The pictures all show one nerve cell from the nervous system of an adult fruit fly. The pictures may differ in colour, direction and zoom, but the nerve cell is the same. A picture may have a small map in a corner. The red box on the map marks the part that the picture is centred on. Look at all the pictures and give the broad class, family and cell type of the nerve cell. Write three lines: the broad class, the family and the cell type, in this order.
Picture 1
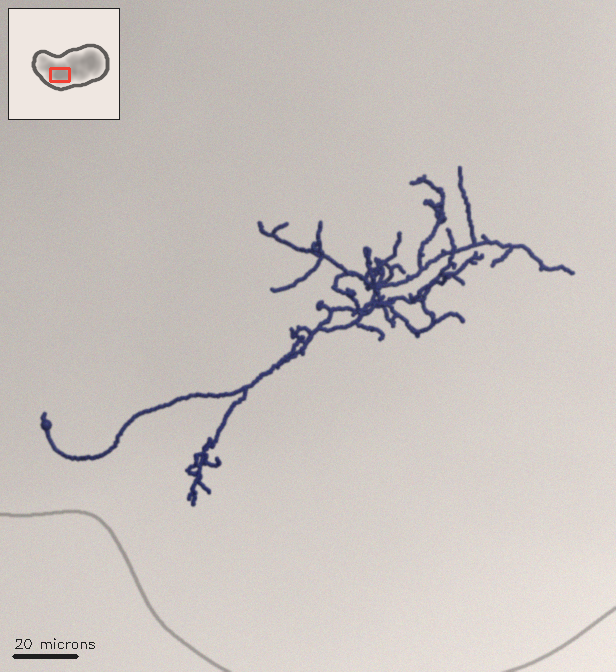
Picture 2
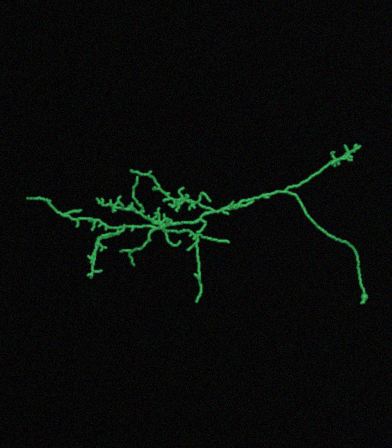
nerve-cord intrinsic neuron
hemilineage 21A
IN21A073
